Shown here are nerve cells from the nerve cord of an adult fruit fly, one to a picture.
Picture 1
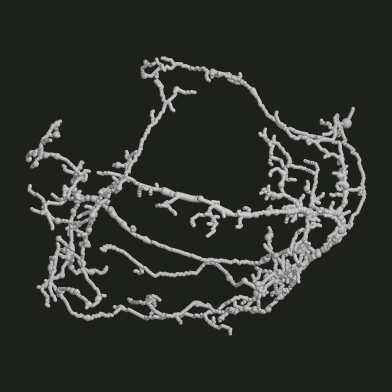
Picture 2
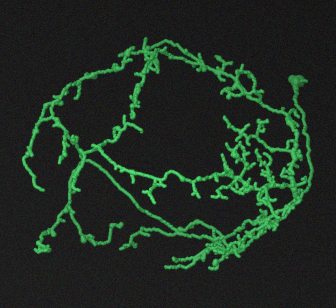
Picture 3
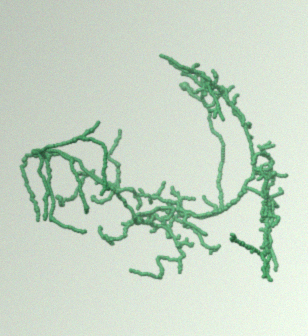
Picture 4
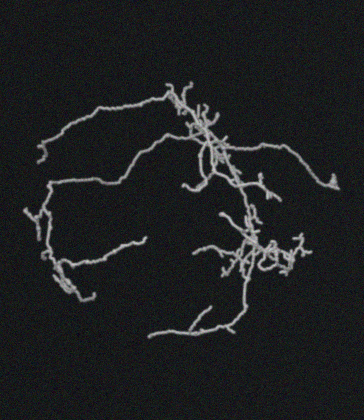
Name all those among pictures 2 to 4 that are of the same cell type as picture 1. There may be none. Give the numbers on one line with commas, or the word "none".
2, 3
